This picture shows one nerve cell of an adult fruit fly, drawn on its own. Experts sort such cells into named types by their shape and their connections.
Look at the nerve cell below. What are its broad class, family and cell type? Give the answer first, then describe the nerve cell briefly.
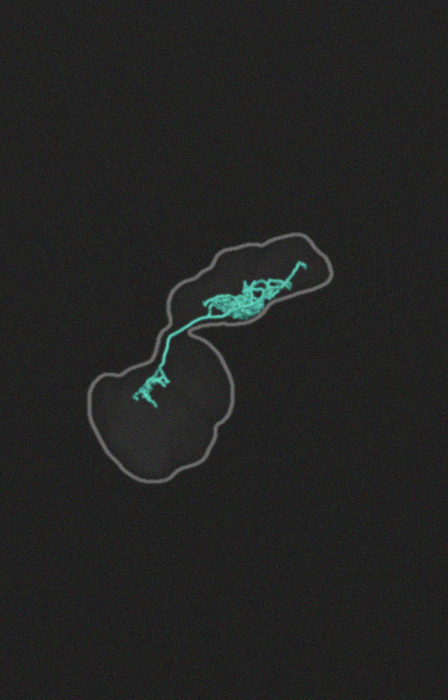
It is an ascending neuron. The family is hemilineage 19B. The cell type is dMS9. As drawn here it is about as wide as it is tall.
